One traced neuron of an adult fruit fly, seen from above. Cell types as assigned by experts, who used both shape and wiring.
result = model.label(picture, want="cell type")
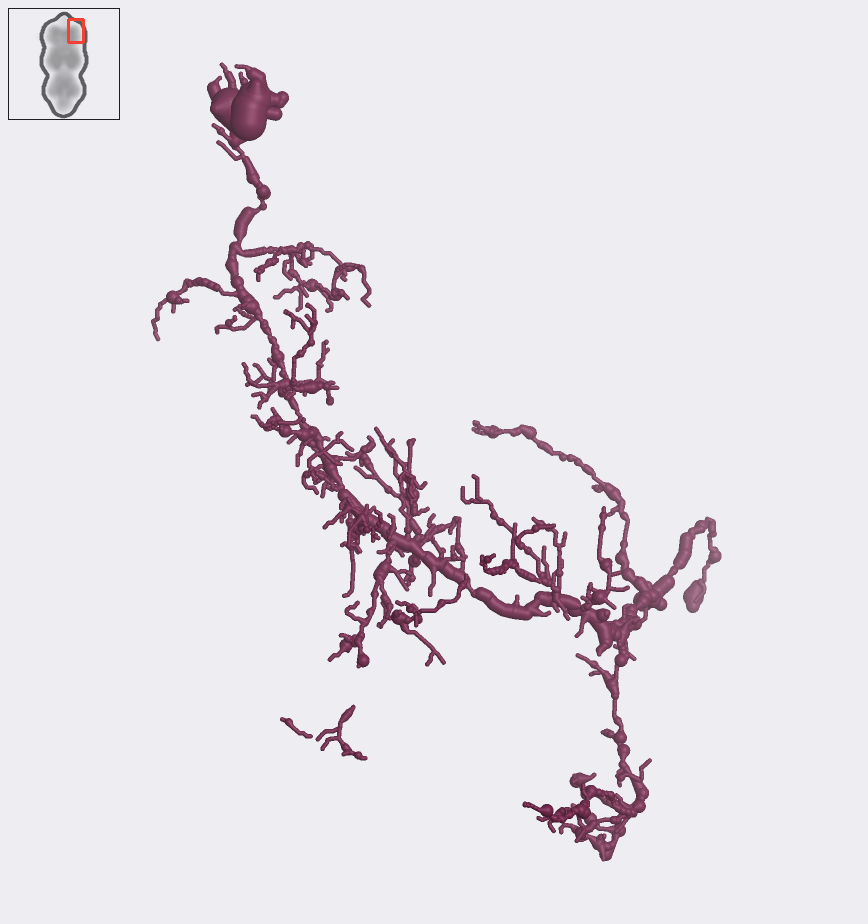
Acc. tr flexor MN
